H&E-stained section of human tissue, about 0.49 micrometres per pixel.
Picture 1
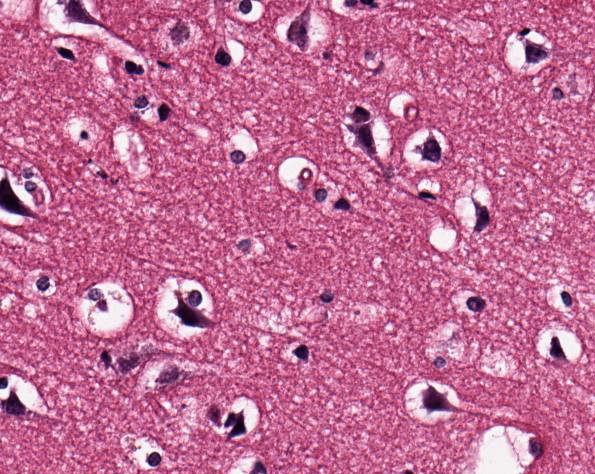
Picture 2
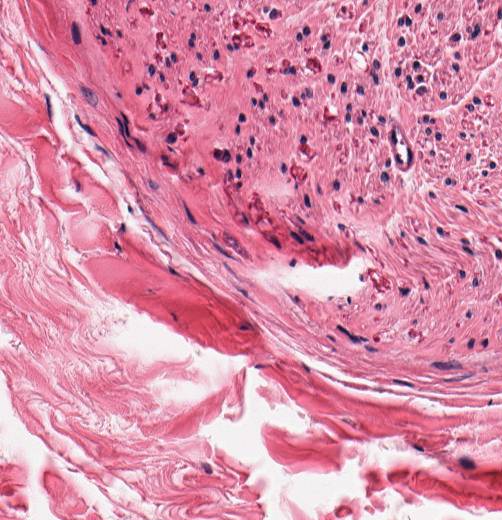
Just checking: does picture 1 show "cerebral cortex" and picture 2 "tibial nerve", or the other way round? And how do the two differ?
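The first picture shows cerebral cortex, the second tibial nerve. In the cerebral cortex a finely fibrillary neuropil fills the field, and neuron cell bodies are scattered throughout, many shrunken and angular or triangular. The tibial nerve has a rounded cellular compartment at upper right, edged at its lower left by a curved band of flattened cells with elongated dark nuclei and holding small dark nuclei in a pale pink, finely fibrillar background. Thick, wavy, strongly eosinophilic collagen bundles with few nuclei fill the lower left.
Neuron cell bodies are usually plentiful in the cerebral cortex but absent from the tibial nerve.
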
